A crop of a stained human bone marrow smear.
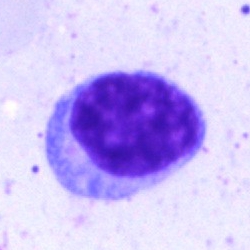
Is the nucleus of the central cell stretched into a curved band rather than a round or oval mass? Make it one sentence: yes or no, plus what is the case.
No, it is a compact round or oval mass that the nucleus forms.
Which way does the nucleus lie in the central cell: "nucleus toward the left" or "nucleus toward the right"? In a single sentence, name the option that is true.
It is to the left of the nucleus that most cytoplasm is found.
